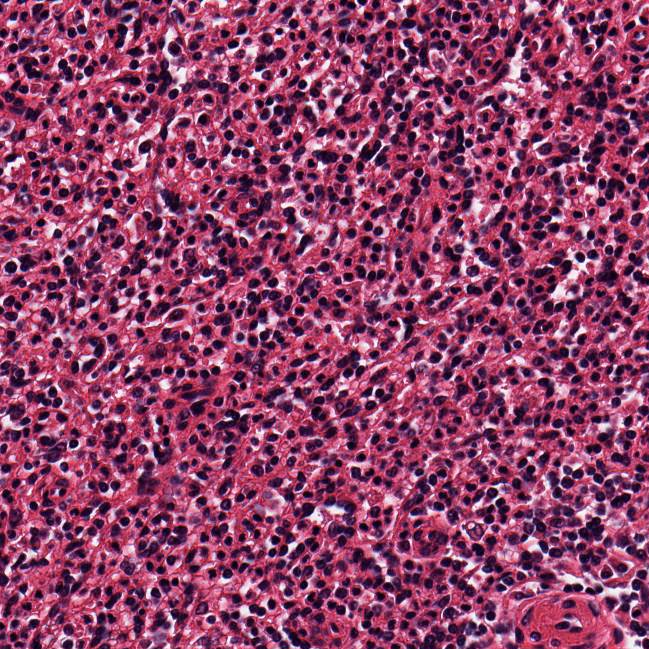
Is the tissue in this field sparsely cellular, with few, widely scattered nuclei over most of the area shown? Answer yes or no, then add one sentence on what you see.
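No. Closely packed cells form a diffuse sheet across the whole field without nodules.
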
